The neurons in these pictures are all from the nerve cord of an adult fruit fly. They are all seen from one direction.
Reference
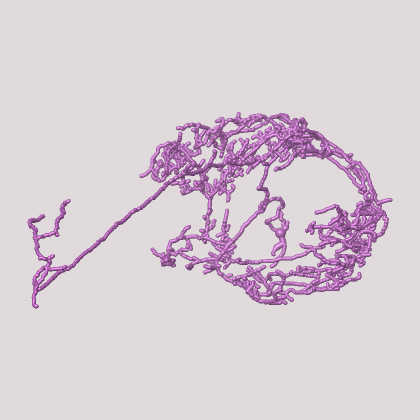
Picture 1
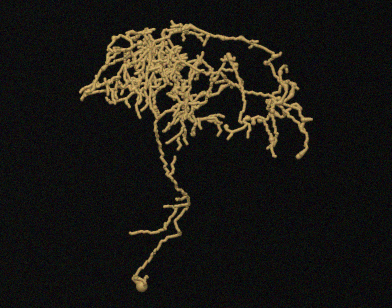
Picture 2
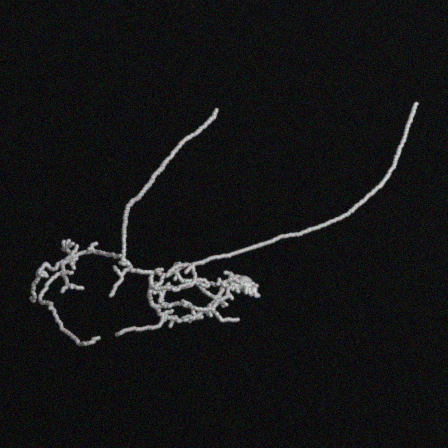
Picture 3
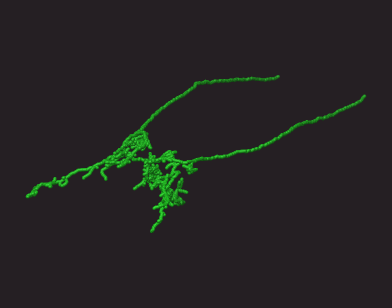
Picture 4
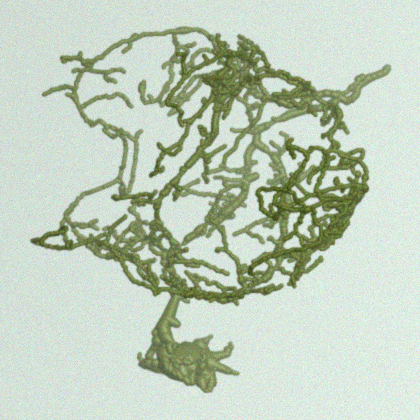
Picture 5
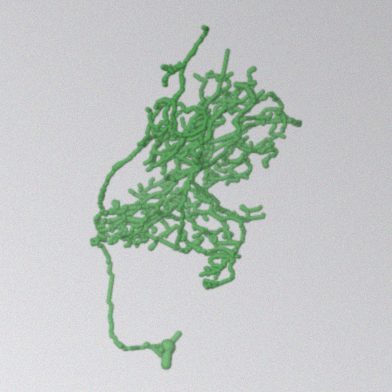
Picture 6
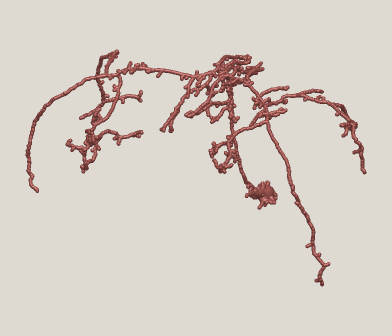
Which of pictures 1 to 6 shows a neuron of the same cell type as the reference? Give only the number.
4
